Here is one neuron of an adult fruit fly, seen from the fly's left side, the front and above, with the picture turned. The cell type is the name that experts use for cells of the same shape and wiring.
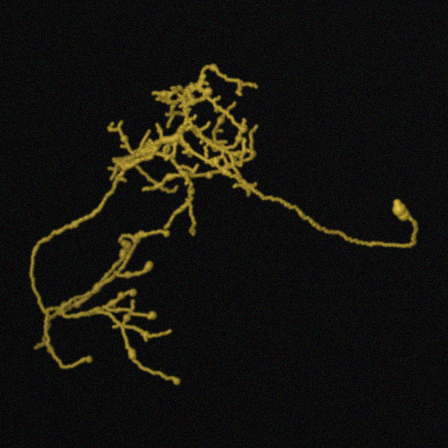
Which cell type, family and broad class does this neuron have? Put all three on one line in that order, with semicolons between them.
CB1389; hemilineage VPNl&d1_dorsal; central-brain intrinsic neuron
